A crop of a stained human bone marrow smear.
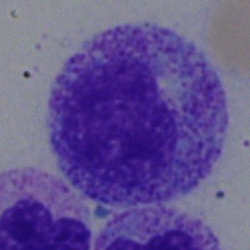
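myelocyte. Central cell, stained bone marrow smear. Nucleus off-centre, toward the left. Cytoplasm crowded with purple granules; granules also over the nucleus. Pale area beside the nucleus, upper right.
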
